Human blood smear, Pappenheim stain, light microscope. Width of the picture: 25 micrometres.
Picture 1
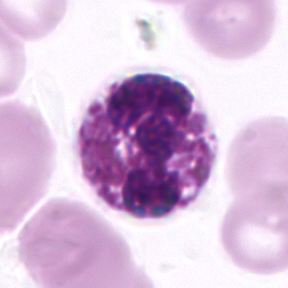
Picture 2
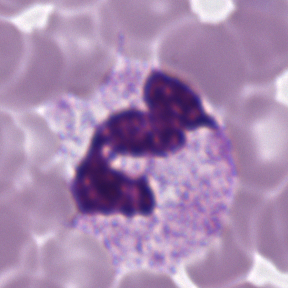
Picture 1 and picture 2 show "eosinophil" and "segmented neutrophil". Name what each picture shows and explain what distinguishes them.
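Picture 1 shows an eosinophil, and picture 2 shows a segmented neutrophil. In picture 1 the cell is about 13 micrometres across, with a round, smooth outline. Its cytoplasm is packed with coarse granules, which show mainly to the left and right of the nucleus.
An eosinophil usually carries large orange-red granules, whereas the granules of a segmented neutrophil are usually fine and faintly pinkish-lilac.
The cell in picture 2 has abundant, pale cytoplasm filled with fine lilac-violet granules, so its granules are fine where those in picture 1 are coarse. Its nucleus is divided into three lobes joined to one another.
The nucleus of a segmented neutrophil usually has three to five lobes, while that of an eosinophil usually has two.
In both cells the chromatin is dark purple and coarsely clumped.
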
